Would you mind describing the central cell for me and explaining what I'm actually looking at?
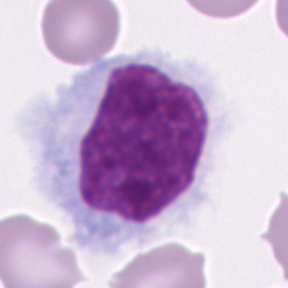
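Along its border the cell is ragged, with many fine hair-like projections. Its nucleus is a rounded polygon without lobes or deep indentations, and the chromatin is moderately condensed in a mottled, patchy pattern. No vacuoles appear in the cytoplasm. This is a hairy cell.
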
